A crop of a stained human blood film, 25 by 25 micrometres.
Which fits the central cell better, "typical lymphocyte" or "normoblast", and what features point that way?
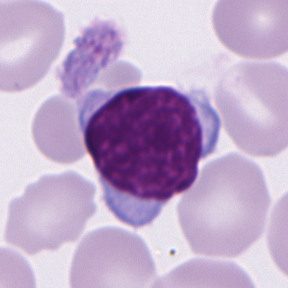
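This is a typical lymphocyte rather than a normoblast. What decides it is the colour of the cytoplasm, which here is pale blue.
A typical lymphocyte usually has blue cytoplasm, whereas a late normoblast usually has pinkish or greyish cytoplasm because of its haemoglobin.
The cytoplasm forms a narrow rim, widest below the nucleus, and shows no visible granules and no vacuoles. The cell is about 13 micrometres across, and its round nucleus, about 10 micrometres across, fills about 70% of the cell's area.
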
